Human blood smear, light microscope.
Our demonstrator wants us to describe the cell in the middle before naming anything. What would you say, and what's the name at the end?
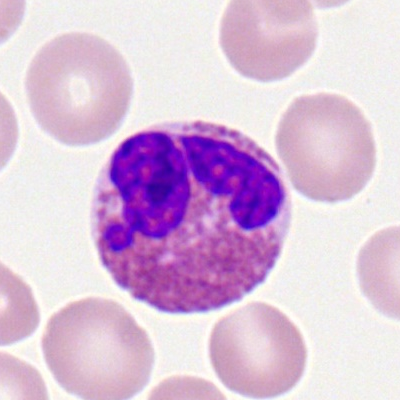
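A round, smooth outline marks the edge of this cell. Inside, the nucleus is split into two main lobes, one on the left and one on the right. Both lobes sit mainly in the upper half of the cell, and no nucleoli are visible in them. The cell is an eosinophil.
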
